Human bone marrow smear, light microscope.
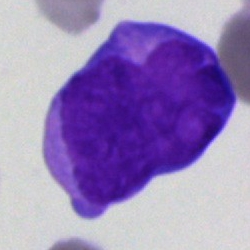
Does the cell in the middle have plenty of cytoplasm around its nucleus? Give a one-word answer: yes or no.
No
